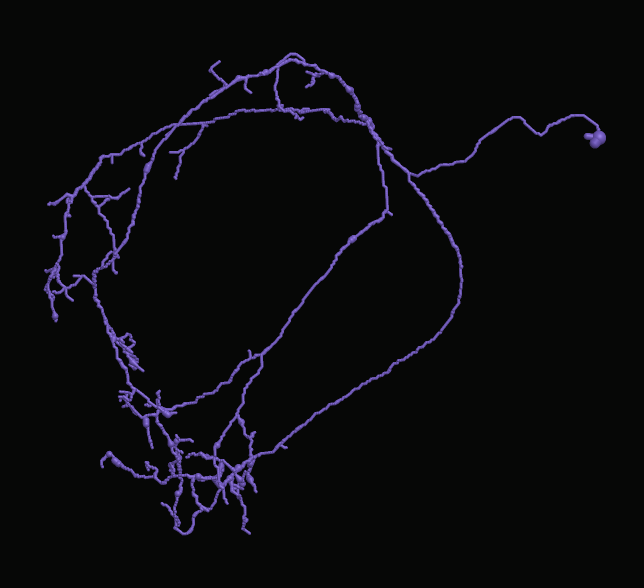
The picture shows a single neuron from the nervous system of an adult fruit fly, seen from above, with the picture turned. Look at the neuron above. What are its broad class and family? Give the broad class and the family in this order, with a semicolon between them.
central-brain intrinsic neuron; hemilineage SLPa&l1_anterior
